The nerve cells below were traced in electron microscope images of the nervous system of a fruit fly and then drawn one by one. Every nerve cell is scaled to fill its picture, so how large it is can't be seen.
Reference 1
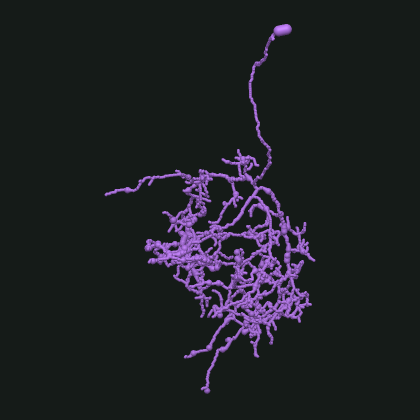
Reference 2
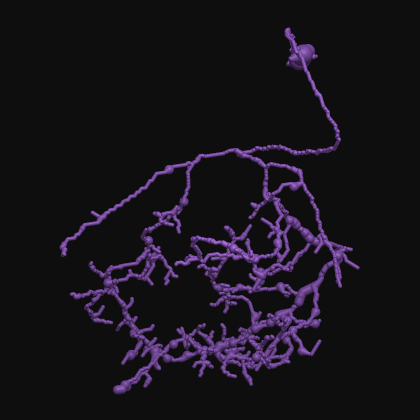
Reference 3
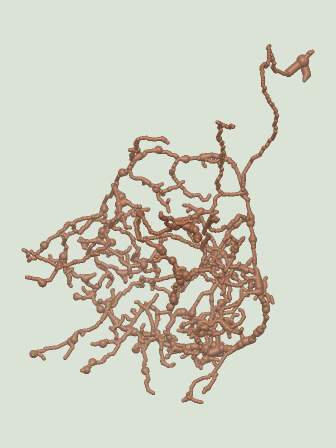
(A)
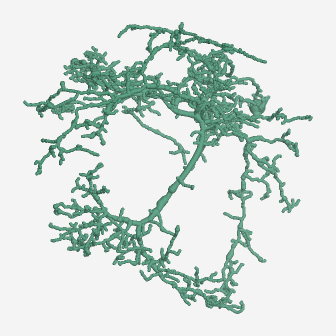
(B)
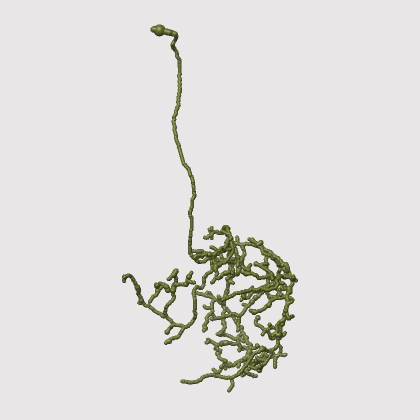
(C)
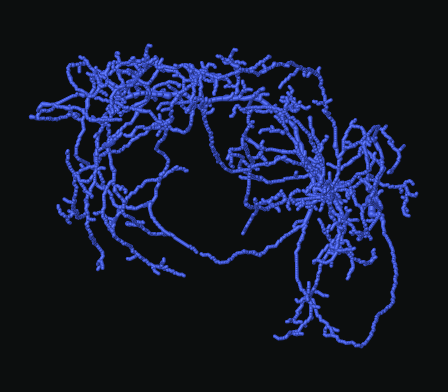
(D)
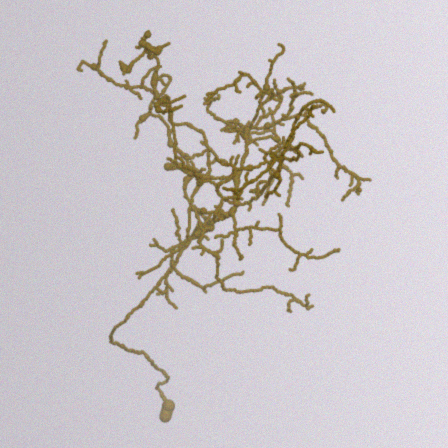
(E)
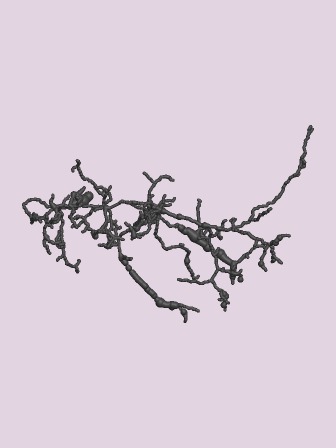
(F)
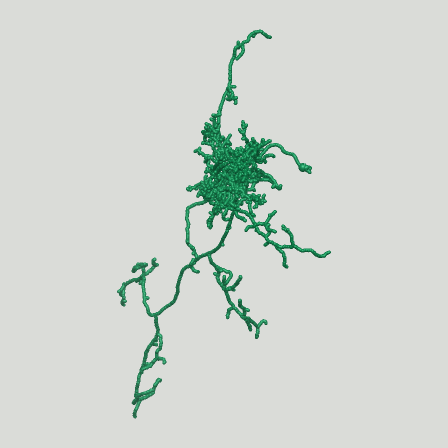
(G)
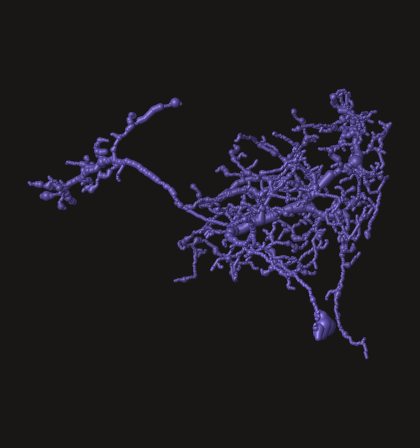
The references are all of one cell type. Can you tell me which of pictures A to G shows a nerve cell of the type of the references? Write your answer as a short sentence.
Picture B is of the same cell type.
